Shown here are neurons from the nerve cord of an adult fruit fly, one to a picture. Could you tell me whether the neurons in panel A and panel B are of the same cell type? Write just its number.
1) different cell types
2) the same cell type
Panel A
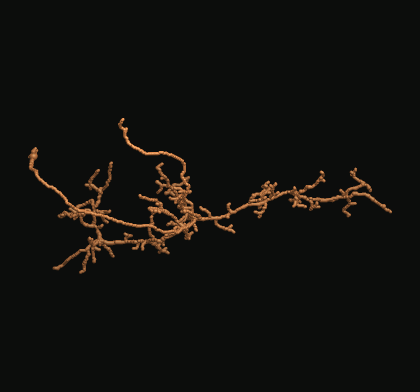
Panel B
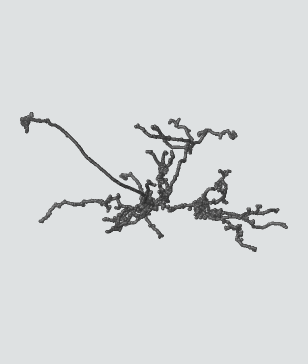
1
